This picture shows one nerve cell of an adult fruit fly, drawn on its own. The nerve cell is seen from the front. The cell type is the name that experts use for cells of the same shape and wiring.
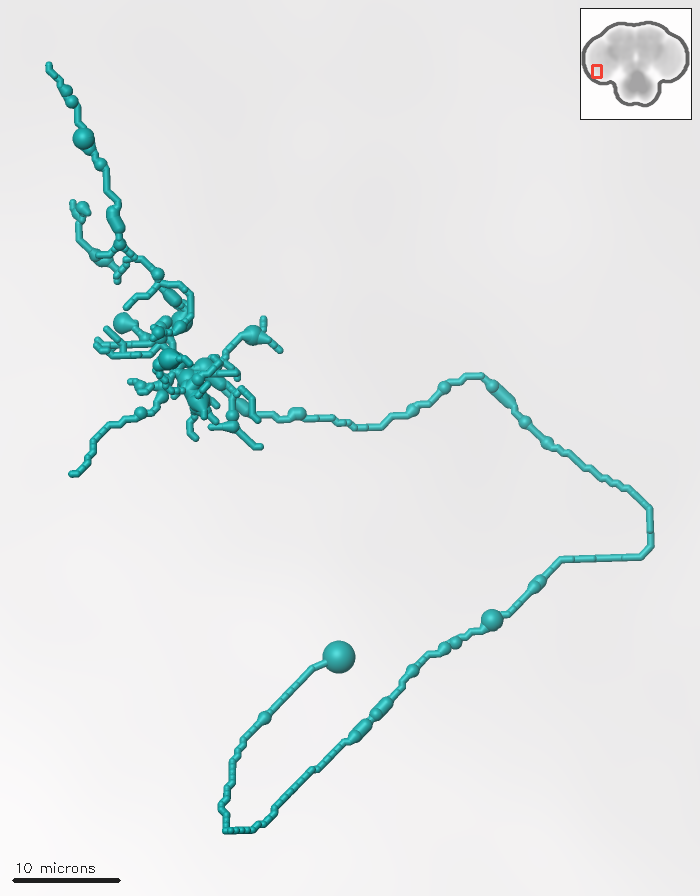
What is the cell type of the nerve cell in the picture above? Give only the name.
Cm1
